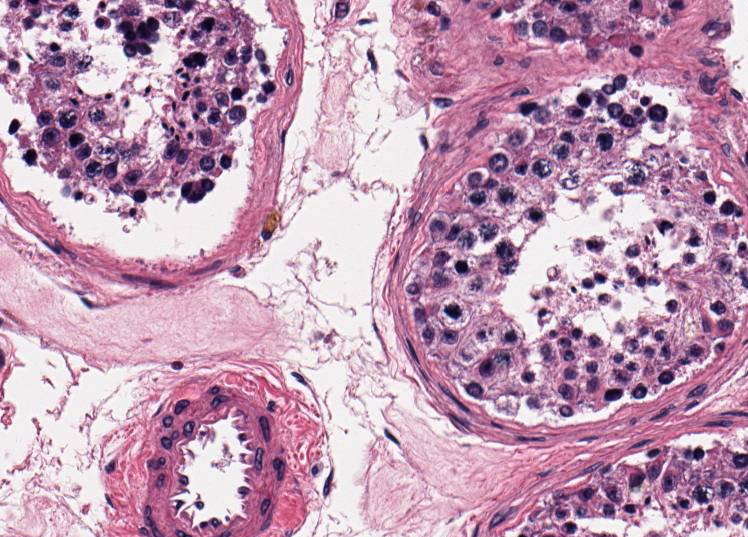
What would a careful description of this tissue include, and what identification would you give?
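Large round tubules crowded with cells sit at upper left, right side and lower right corner; a small vessel lies at lower left. I notice a stratified epithelium many cells deep lining them, rounded cells reaching toward a central lumen. Many cells in the right tubule carry large round nuclei with coarse, clumped dark chromatin. One small golden-brown granule touches the upper-left tubule's outer wall. This is testis.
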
